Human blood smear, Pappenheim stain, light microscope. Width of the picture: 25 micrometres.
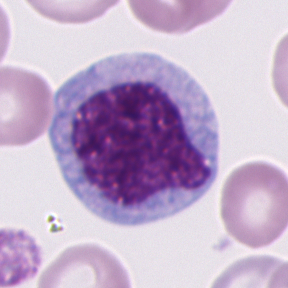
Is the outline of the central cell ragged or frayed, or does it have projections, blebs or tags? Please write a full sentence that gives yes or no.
No, what this cell has is a smooth outline, not a rough one.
